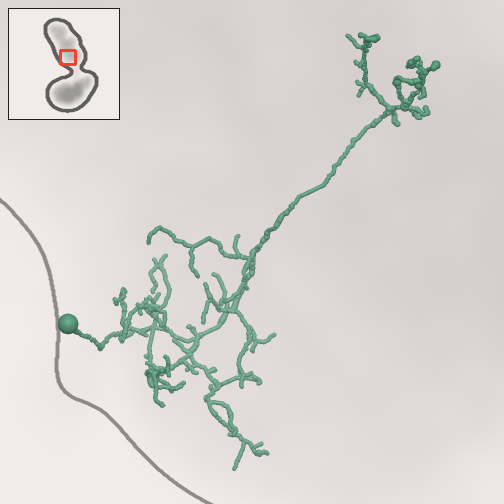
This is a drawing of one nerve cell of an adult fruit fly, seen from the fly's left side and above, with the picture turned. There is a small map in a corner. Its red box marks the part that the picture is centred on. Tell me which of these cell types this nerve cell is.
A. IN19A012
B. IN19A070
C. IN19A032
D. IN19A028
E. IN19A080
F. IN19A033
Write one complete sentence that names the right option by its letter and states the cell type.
It is IN19A080, option E, that is the cell type of the nerve cell.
